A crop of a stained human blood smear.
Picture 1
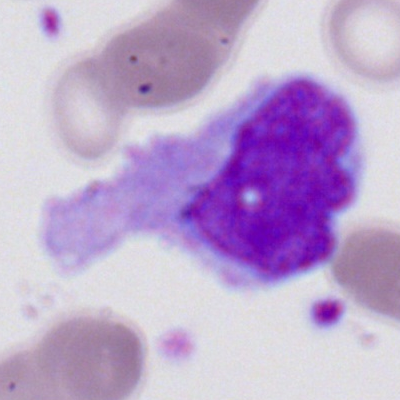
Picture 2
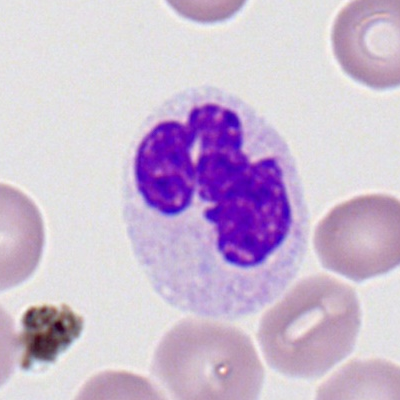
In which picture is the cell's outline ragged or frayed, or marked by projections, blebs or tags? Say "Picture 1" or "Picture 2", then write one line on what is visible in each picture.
Picture 1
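Picture 1: The far left edge of the cytoplasm is ragged, with small frayed projections.
Picture 2: The cell outline is a smooth oval.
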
